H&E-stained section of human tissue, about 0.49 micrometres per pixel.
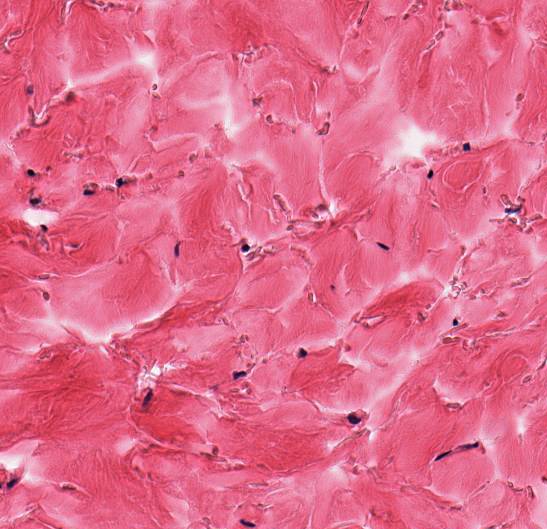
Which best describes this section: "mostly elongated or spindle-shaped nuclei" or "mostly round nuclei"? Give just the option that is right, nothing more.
Mostly elongated or spindle-shaped nuclei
